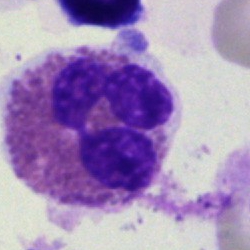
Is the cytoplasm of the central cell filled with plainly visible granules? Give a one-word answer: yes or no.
Yes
